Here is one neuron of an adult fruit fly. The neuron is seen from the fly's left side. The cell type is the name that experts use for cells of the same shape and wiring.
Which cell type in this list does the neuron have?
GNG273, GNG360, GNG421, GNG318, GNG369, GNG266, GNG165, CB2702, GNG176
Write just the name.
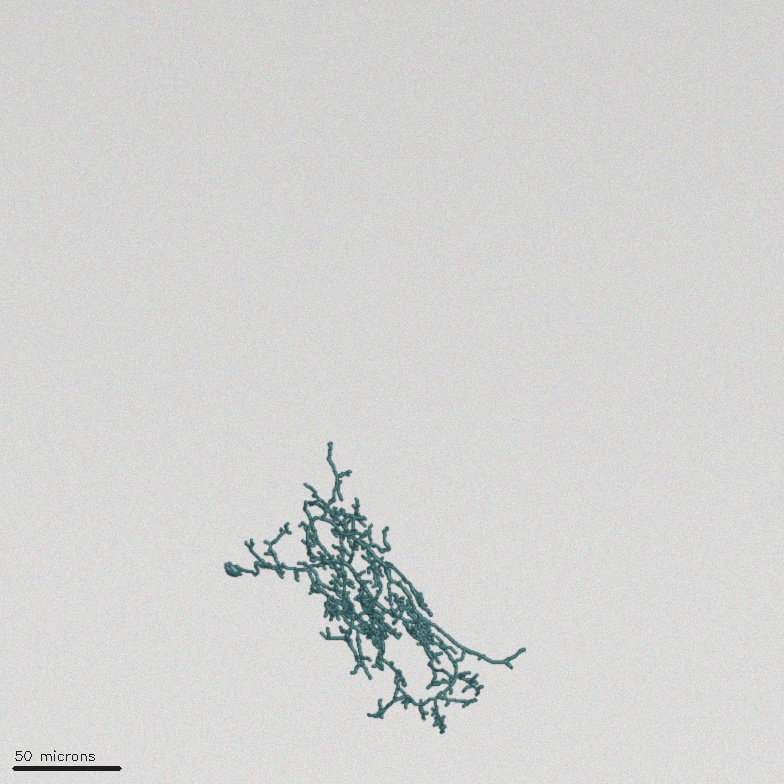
GNG176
